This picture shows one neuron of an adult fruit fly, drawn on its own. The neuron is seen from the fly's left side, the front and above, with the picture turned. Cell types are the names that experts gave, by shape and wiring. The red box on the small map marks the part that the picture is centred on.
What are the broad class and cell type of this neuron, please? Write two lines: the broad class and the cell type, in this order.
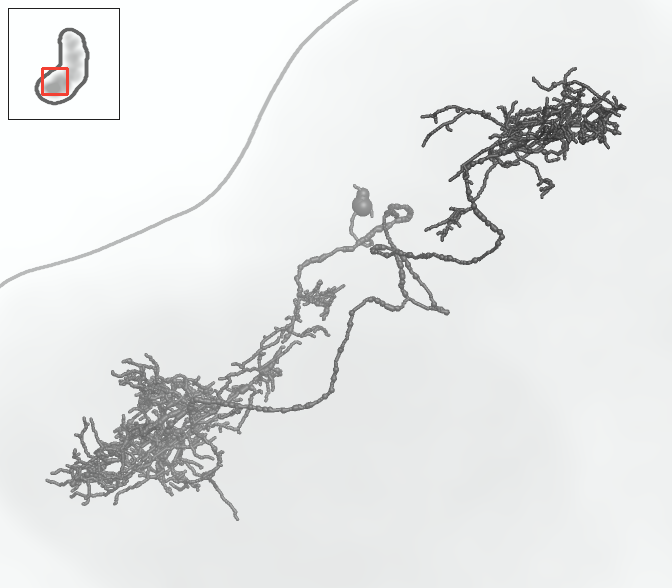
central-brain intrinsic neuron
CL360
